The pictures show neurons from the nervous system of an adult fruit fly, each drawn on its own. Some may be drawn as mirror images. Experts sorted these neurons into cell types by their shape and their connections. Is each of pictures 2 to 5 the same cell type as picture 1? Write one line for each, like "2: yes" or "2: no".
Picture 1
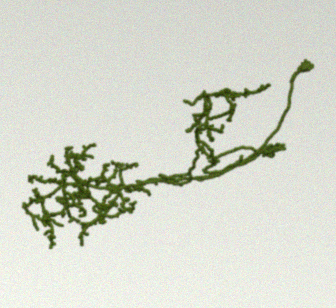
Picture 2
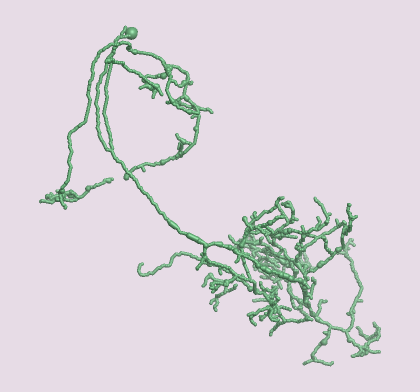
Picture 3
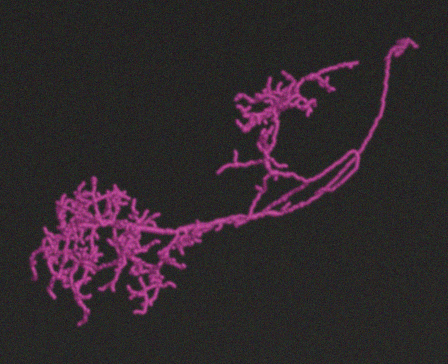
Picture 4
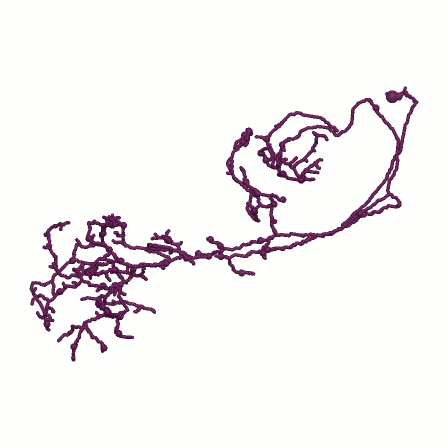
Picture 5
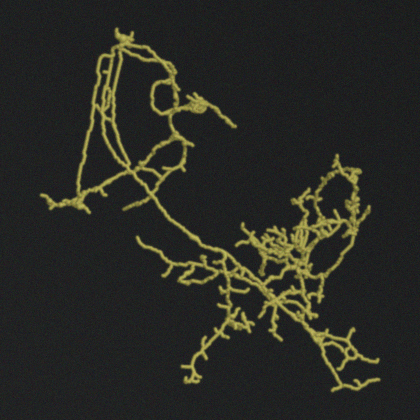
2: no
3: yes
4: yes
5: no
